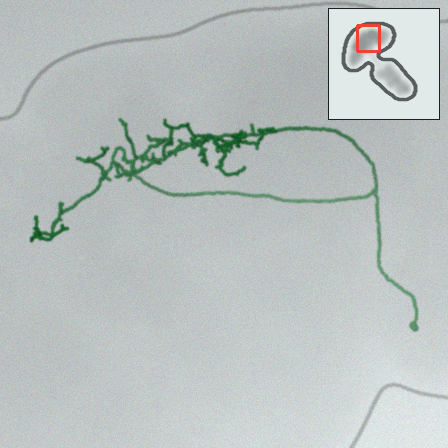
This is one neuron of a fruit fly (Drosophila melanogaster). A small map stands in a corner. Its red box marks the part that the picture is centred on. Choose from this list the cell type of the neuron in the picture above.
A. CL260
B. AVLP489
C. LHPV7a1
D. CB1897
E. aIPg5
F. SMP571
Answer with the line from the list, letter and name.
D. CB1897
